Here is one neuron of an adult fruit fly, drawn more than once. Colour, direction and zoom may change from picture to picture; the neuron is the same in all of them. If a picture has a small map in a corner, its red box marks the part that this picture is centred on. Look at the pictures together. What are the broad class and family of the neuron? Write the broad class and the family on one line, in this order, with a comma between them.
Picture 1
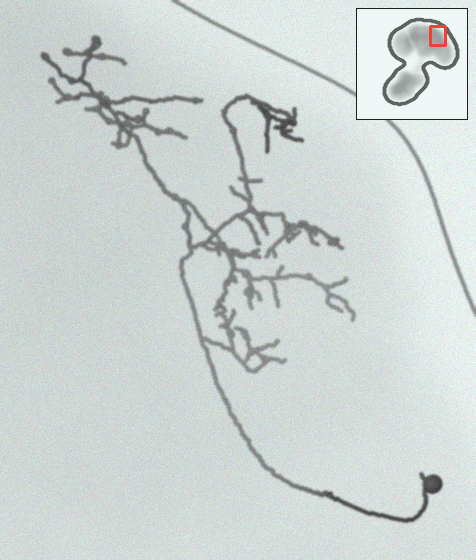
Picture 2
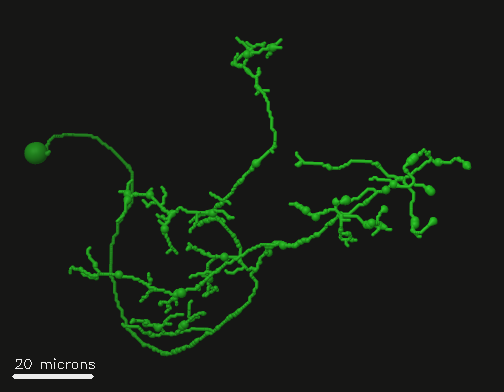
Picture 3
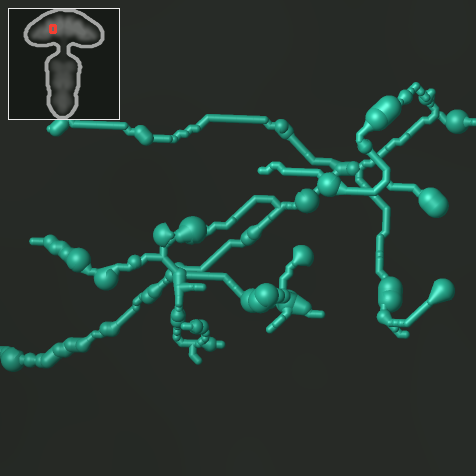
central-brain intrinsic neuron, hemilineage SLPpl3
